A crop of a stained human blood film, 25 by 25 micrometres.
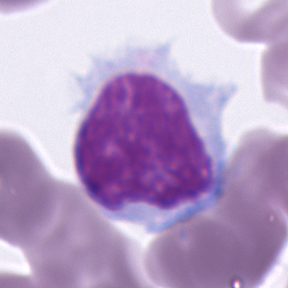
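Hairy cell: the cytoplasmic edge bears many fine, hair-like projections, most plentiful along the top and right. The nucleus fills most of the cell, and the rim of cytoplasm is wider on the right of the nucleus than on the left. No granules are visible in the cytoplasm.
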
